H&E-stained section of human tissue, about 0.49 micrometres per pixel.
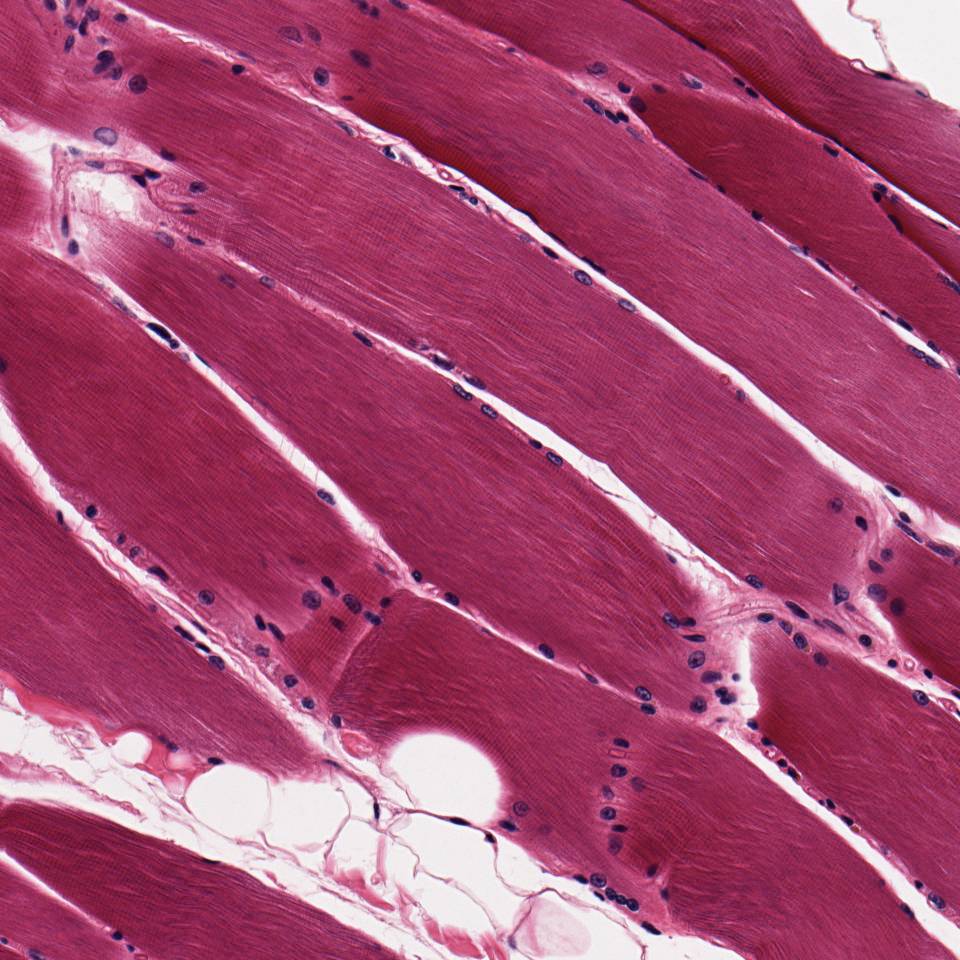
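Skeletal muscle. Fibres run long and parallel, diagonally from upper left to lower right. Their cytoplasm stains deep, even pink-red with eosin. Nuclei are small, dark, oval and at the fibre edges. Finally, a few empty round fat cells lie in loose tissue near the lower left edge.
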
